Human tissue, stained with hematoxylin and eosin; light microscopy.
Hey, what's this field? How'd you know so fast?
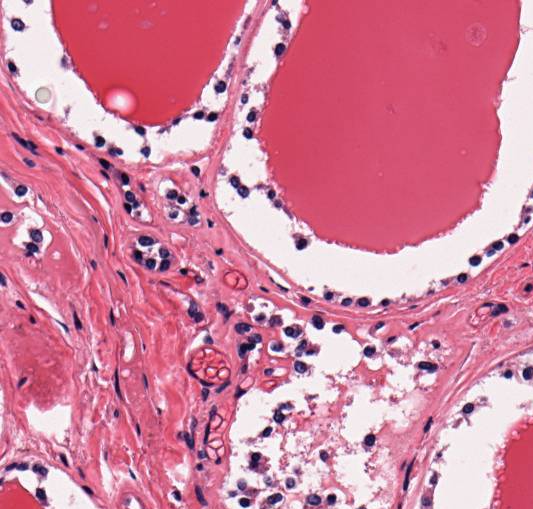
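Mainly thyroid follicle, I'd say. Large rounded follicles filled with homogeneous pink material take up the top half and the right side.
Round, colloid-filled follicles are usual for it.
Their lining is a single layer of flattened epithelial cells with small, dark-staining nuclei.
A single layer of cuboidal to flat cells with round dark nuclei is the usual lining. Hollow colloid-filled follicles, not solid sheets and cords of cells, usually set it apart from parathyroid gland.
The left part, though, is fibrous stroma of wavy pink collagen bundles with elongated dark nuclei.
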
